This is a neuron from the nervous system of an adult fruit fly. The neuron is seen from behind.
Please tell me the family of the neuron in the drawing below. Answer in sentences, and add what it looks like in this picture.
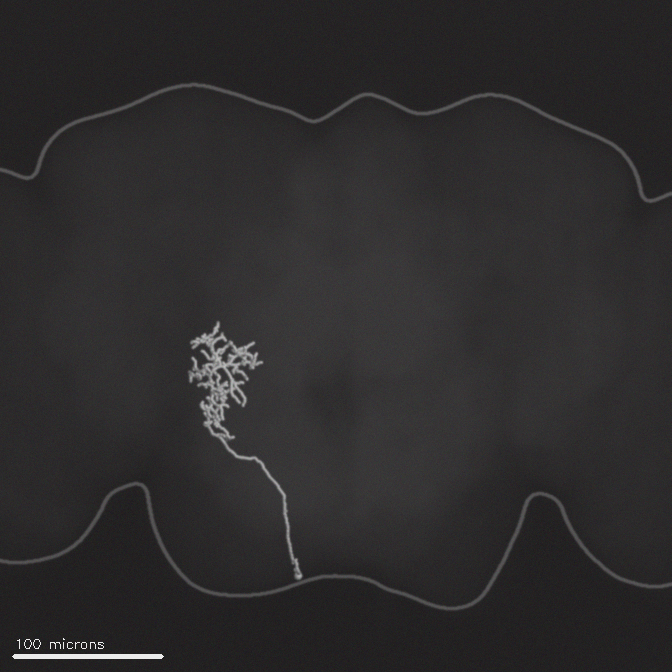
The family is hemilineage MX3. It is a central-brain intrinsic neuron. The cell body can be seen at the bottom of the picture. By the scale bar it is about 170 microns tall in this view.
